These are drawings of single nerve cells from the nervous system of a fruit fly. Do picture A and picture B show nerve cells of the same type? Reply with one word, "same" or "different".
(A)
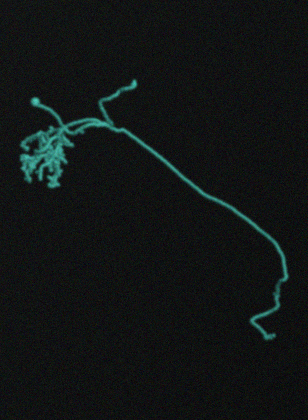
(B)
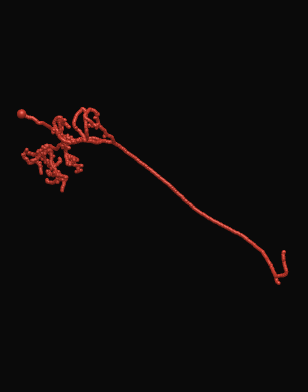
same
